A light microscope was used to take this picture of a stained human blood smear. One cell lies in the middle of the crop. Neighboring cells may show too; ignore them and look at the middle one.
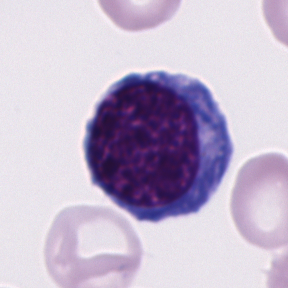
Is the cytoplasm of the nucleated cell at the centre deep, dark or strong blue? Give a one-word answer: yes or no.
Yes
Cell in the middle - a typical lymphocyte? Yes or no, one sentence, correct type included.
No, the central cell is classed as a normoblast and not as a typical lymphocyte.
